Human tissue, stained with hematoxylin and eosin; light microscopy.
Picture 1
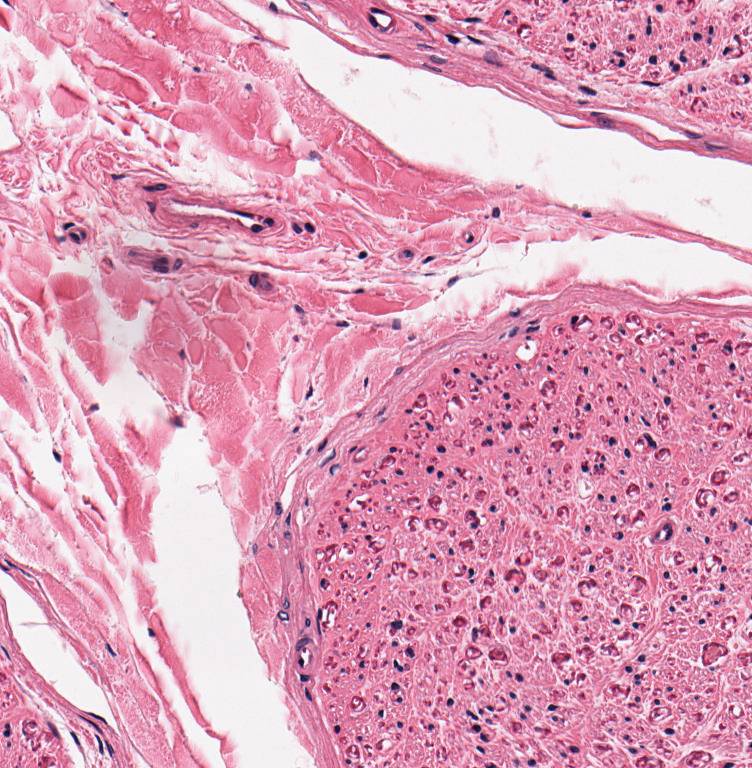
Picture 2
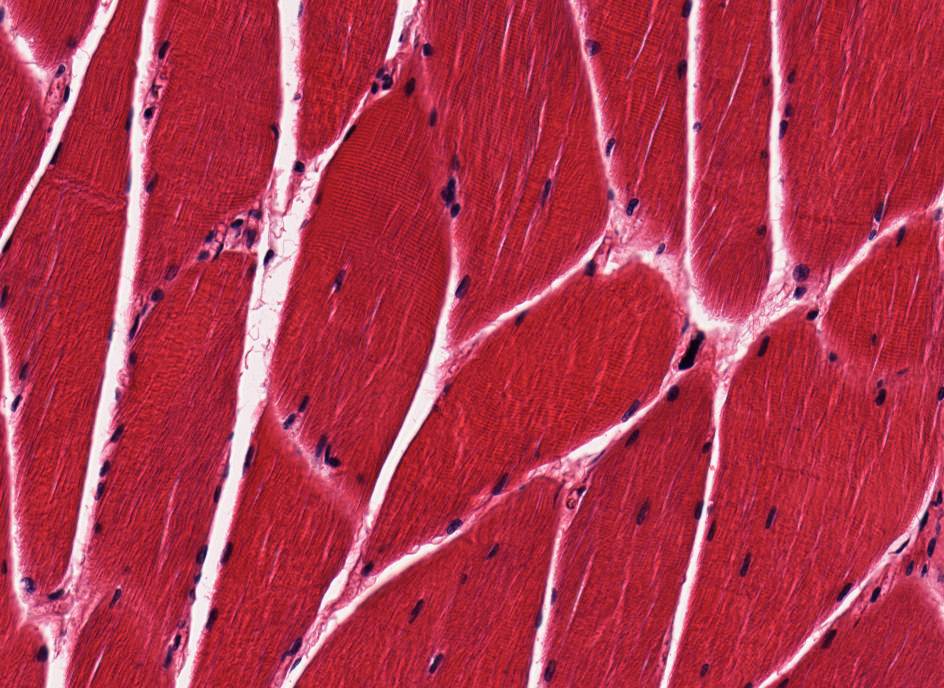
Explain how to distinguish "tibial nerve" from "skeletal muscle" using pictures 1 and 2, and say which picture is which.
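Look first at picture 1; it's tibial nerve, while picture 2 is skeletal muscle. In picture 1, a large rounded fascicle cut in cross-section fills the lower right, edged along its upper and left border by a thin layer of flattened spindle cells with elongated nuclei. Small dark oval nuclei are scattered evenly between its fibres. In the upper left you'll find deeply eosinophilic angular and elongated fibre profiles with few nuclei. In picture 2, many elongated, dark-staining nuclei sit at the fibre edges, just beneath their borders. Thin strands of pale pink connective tissue with scattered small nuclei lie between the fibres, and empty white clefts, a shrinkage artefact, part many of them.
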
